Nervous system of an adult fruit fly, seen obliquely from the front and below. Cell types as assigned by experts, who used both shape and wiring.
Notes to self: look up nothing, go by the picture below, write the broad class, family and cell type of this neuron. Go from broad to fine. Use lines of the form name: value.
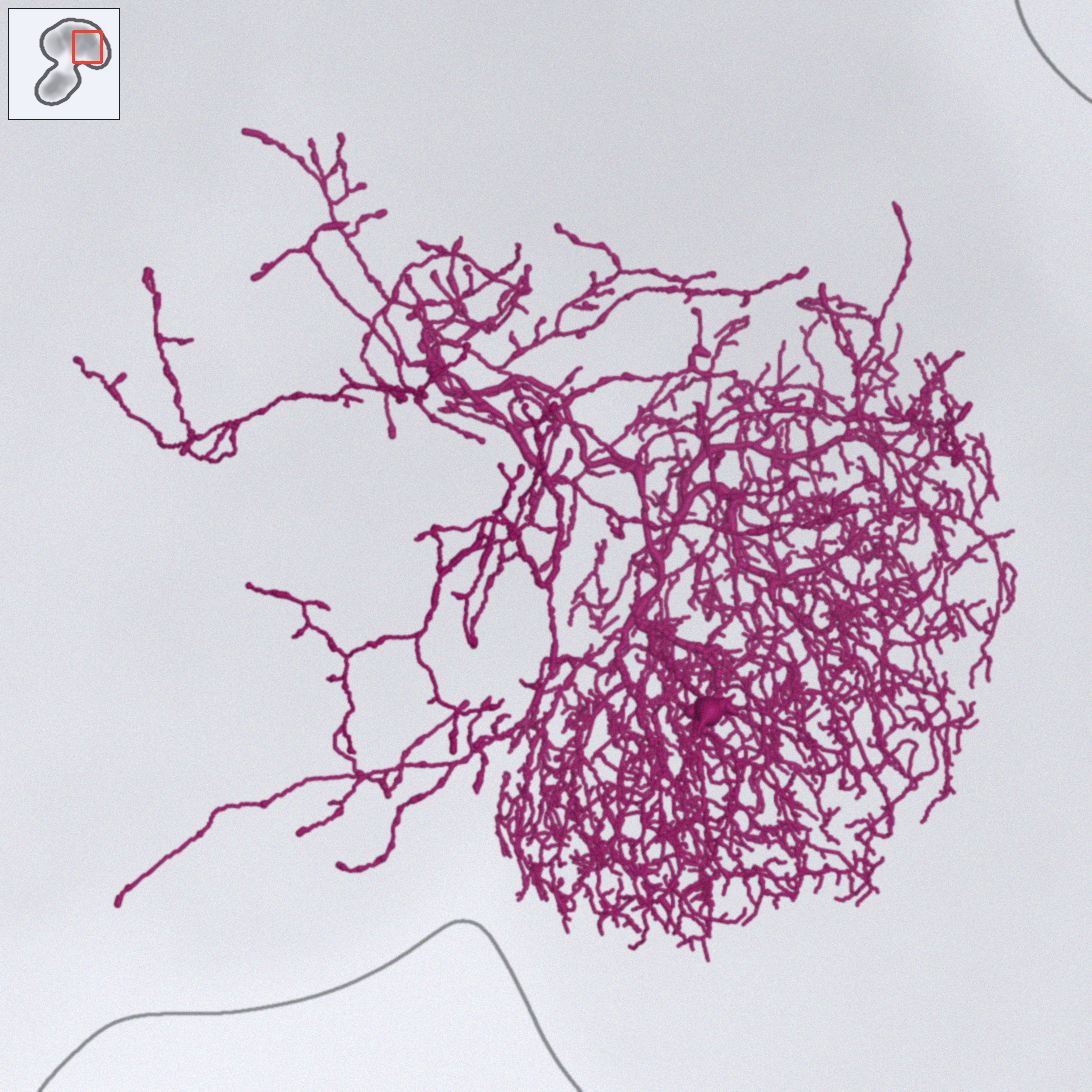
broad class: visual projection neuron
family: LoVP
cell type: LoVP101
